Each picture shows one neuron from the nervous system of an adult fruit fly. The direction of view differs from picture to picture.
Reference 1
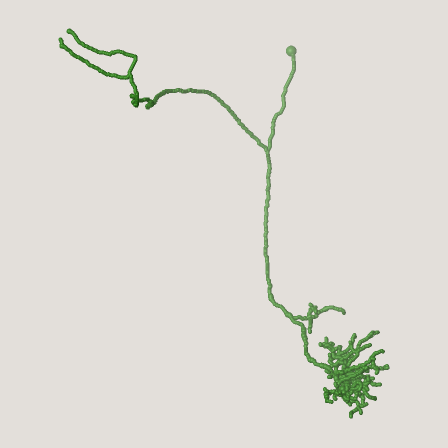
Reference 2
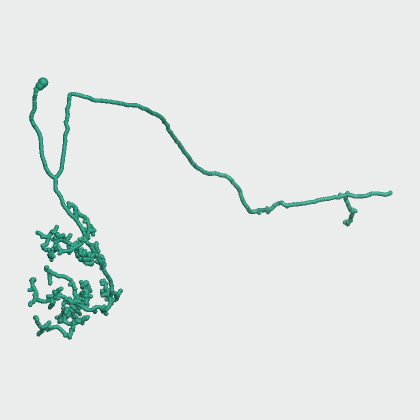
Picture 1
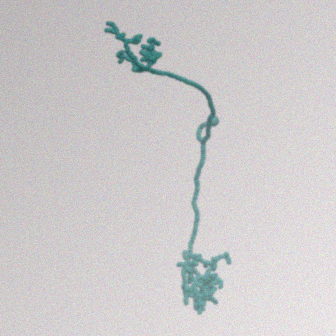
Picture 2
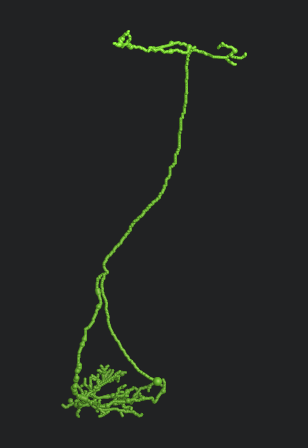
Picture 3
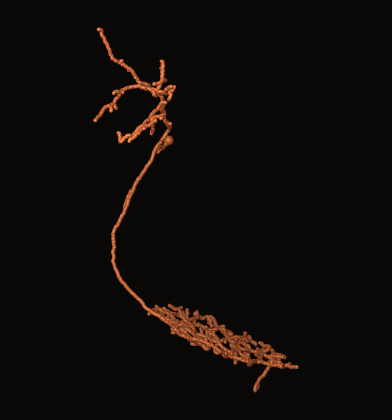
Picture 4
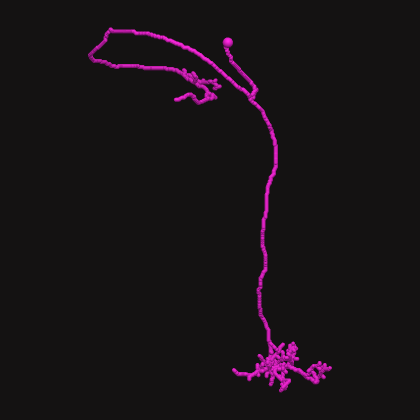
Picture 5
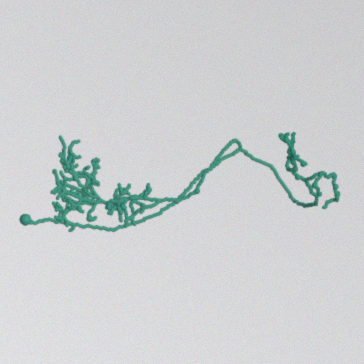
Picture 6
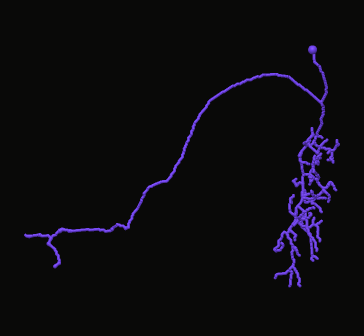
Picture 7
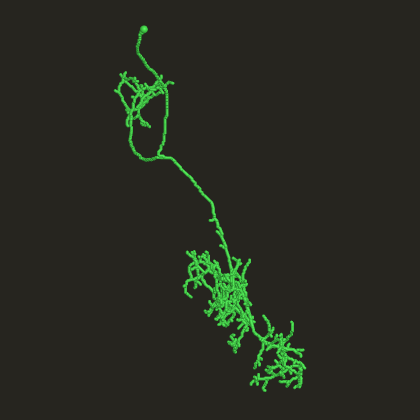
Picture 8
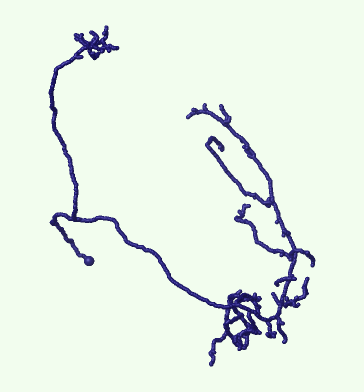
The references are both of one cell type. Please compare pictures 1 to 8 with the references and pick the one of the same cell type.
6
